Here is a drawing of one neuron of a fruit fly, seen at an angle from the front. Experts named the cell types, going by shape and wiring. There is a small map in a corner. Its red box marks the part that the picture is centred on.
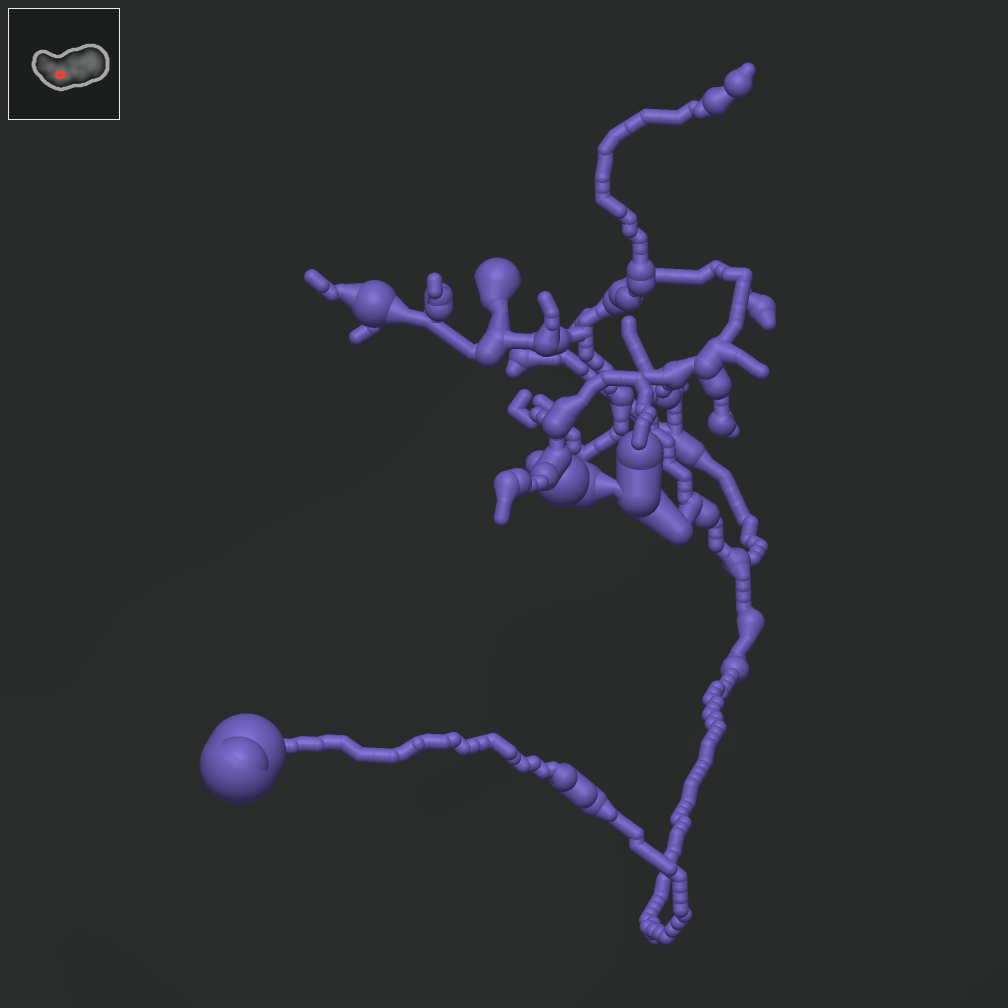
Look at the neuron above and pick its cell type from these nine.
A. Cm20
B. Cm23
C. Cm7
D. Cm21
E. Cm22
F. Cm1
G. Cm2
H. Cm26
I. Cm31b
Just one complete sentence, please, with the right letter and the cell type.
The kind of cell the neuron is, Cm1, is given in option F.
